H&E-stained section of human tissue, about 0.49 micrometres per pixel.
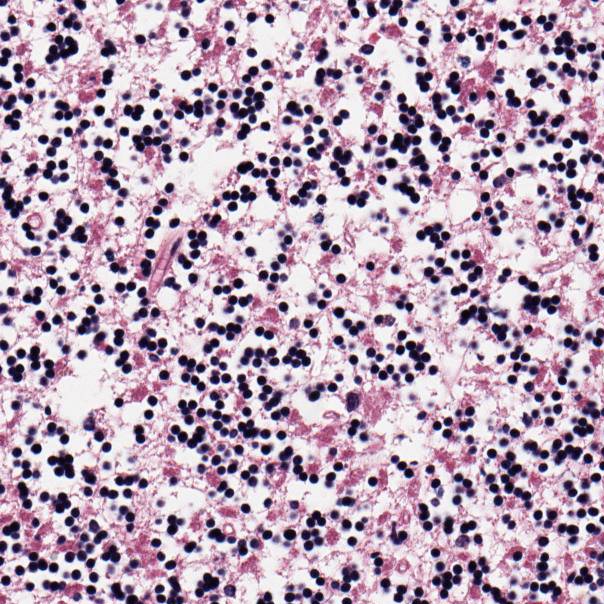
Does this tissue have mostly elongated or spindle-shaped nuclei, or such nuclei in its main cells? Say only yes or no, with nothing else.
No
